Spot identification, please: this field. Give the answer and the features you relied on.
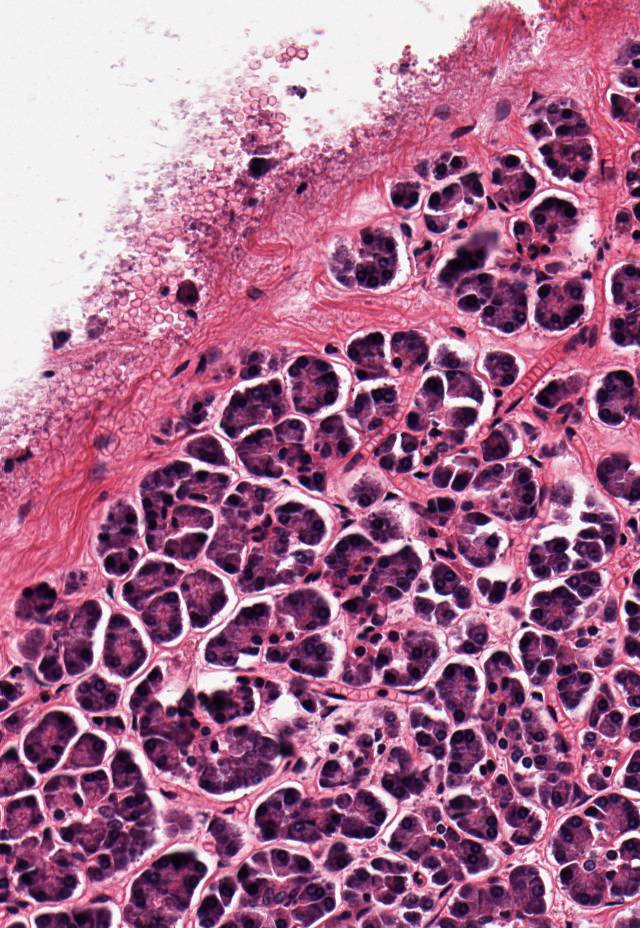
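Mainly exocrine pancreas. Closely packed rounded acini in small clusters fill the centre to lower right.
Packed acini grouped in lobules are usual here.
Acinar nuclei round, dark, toward each acinus's outer edge.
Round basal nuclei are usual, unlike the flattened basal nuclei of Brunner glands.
Upper left edge: wavy pink collagen band, loose red blood cells beyond it.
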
